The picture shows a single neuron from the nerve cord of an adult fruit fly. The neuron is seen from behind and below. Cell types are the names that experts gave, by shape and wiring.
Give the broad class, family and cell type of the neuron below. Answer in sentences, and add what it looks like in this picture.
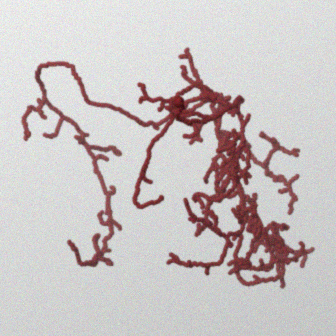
Its broad class is nerve-cord intrinsic neuron. The family is hemilineage 04B. It is of cell type IN04B064. The picture shows dozens of branch ends. In this view it is about as wide as it is tall.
